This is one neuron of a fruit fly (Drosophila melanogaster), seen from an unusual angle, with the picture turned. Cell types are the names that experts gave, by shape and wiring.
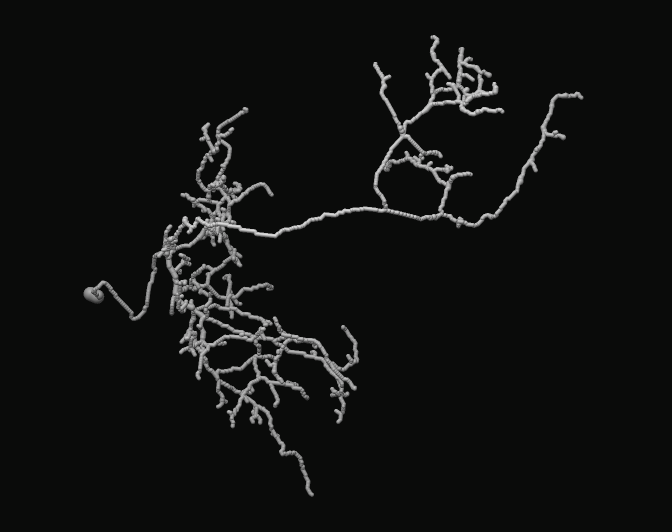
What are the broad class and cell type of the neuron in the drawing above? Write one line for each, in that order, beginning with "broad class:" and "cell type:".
broad class: central-brain intrinsic neuron
cell type: PS315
